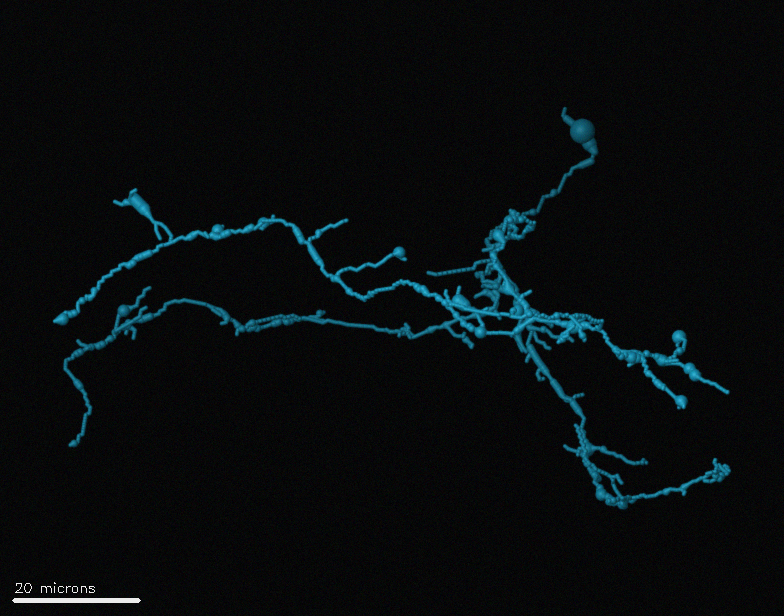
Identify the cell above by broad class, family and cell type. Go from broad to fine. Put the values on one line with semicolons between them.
nerve-cord intrinsic neuron; hemilineage 03B; IN03B091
